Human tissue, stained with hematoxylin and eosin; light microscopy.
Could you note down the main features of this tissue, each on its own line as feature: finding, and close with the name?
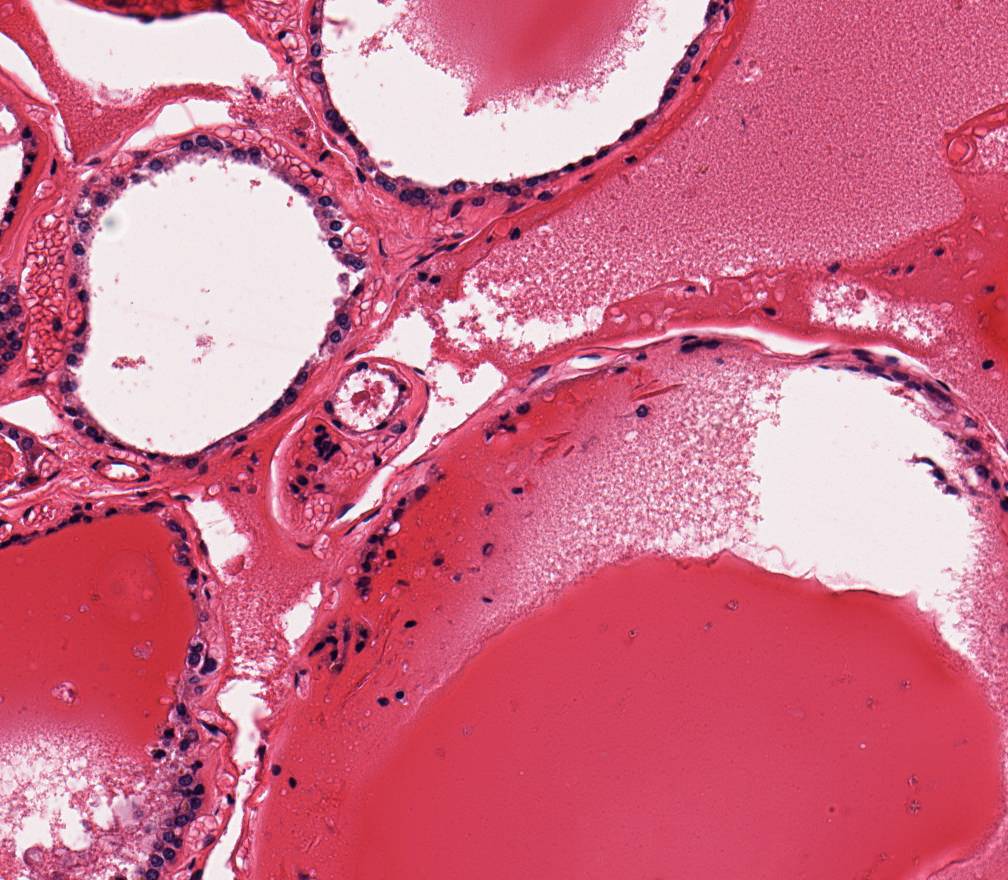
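Architecture: large rounded spaces filling the field
Partitions: thin strands of tissue between the spaces
Lining: single layer of flattened to low cuboidal cells
Lining nuclei: small, dark, round
Stroma: pink and fibrous; no fat cells seen
Name: thyroid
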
